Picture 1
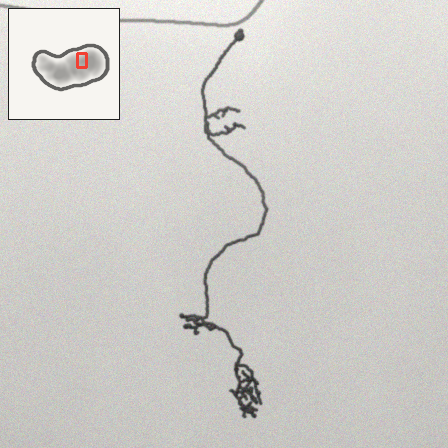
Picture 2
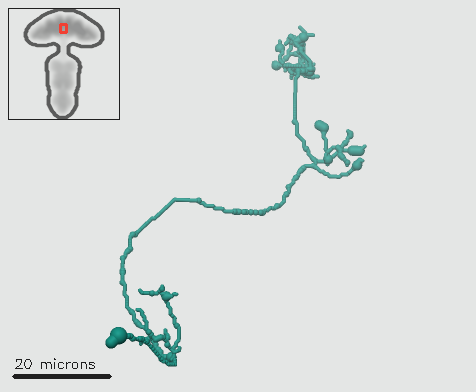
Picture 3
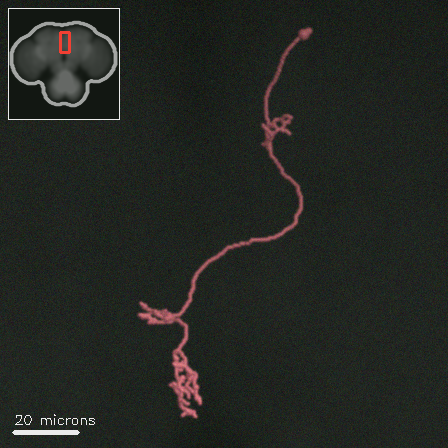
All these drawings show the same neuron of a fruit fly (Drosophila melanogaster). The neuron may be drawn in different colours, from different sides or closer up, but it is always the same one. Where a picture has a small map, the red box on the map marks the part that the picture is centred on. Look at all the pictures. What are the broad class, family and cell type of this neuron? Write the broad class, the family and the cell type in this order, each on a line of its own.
central-brain intrinsic neuron
class CX
PFNp_c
